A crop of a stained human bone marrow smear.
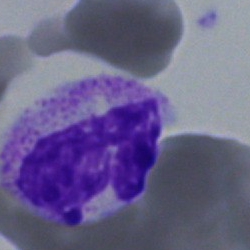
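Segmented neutrophil, the cell in the middle of this stained human bone marrow smear. Its nucleus is irregular, with a deep notch cutting into the lower edge, and the chromatin is dark purple and coarsely clumped. Fine purple granules pack the cytoplasm, which is pale rather than deep blue between them.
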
